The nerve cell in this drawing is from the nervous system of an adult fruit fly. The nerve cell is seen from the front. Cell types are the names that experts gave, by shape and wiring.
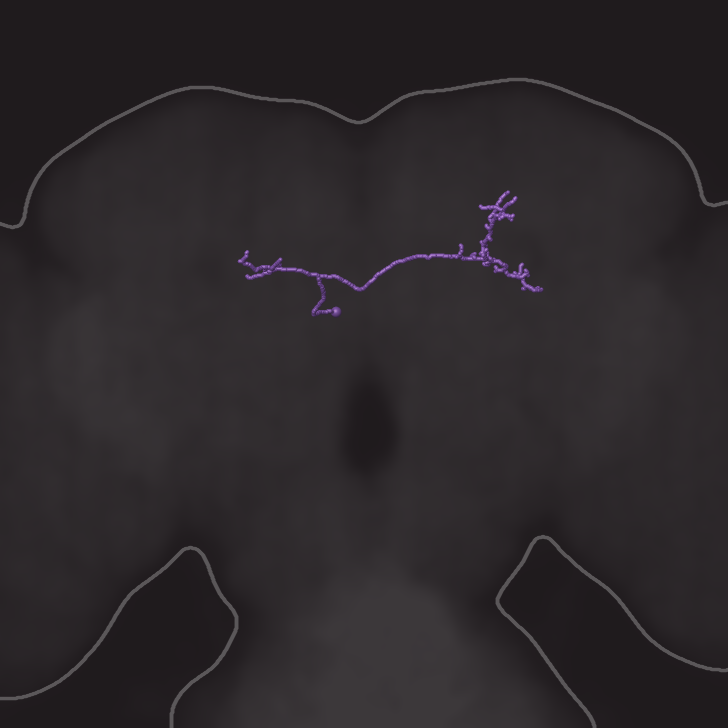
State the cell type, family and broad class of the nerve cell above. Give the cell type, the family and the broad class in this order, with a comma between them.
CB2229, hemilineage DM6_posterior, central-brain intrinsic neuron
